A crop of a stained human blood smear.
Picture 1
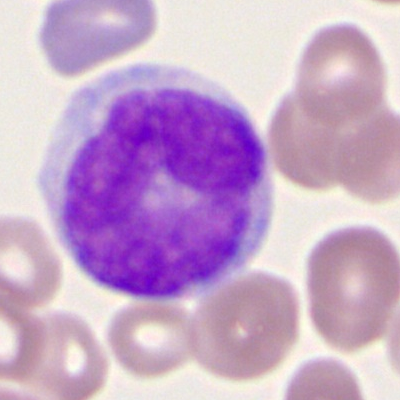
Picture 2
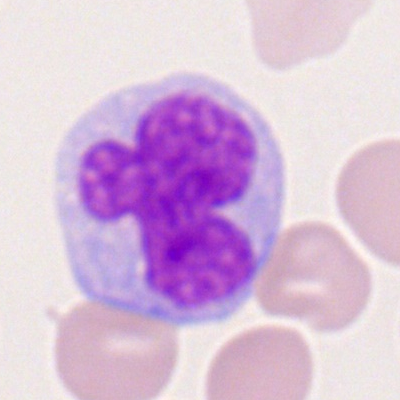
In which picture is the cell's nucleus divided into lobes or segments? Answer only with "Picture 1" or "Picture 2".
Picture 2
